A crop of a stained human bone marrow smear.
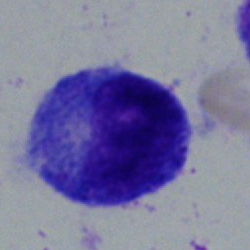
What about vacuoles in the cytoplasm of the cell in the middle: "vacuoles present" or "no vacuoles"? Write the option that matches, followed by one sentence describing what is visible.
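No vacuoles. No clear vacuoles are seen in the cytoplasm.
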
